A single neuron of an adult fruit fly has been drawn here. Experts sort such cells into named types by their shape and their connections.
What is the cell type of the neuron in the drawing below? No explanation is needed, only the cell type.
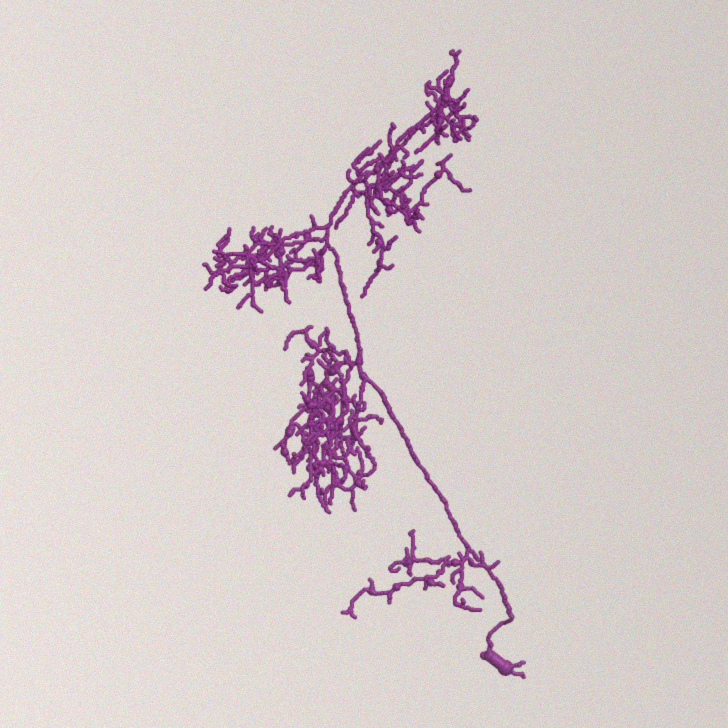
TmY15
